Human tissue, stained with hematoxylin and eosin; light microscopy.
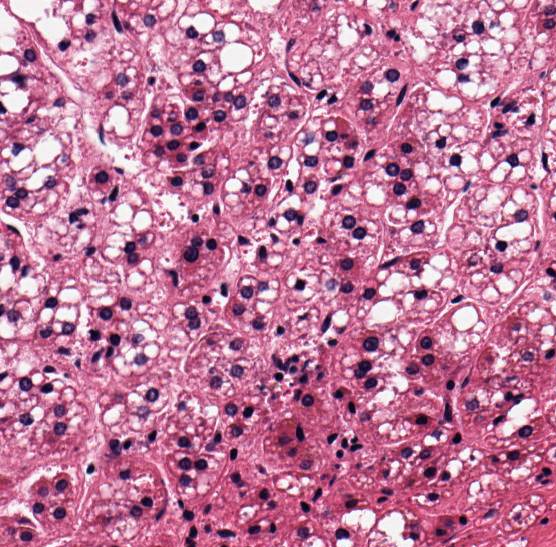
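Adrenal gland, H&E. Look first at the cytoplasm: most cells are filled with many clear round vacuoles of varying size. The nuclei of the cells in the nests are small, round and dark. Notice that in the vacuolated cells the nuclei mostly sit among the vacuoles rather than flattened at the rim. Between the nests, thin partitions carry slit-like capillaries lined by flattened, elongated dark nuclei.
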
